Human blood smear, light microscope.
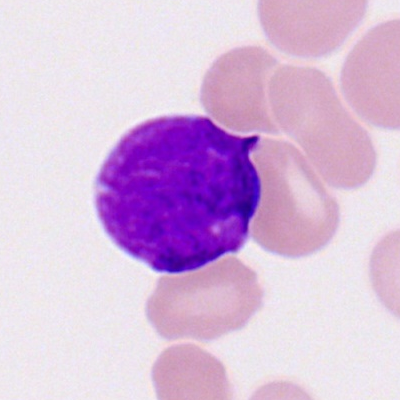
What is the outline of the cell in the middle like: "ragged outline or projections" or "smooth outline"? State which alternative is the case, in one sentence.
A rough edge runs around this cell.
